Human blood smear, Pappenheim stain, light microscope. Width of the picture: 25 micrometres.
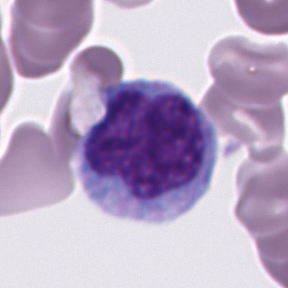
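Monocyte, the nucleated cell at the centre. The nucleus is irregular, its contour marked by folds or clefts, and its chromatin is dark purple and coarsely mottled. It fills most of the cell, leaving a moderate rim of cytoplasm that is widest along the lower side.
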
